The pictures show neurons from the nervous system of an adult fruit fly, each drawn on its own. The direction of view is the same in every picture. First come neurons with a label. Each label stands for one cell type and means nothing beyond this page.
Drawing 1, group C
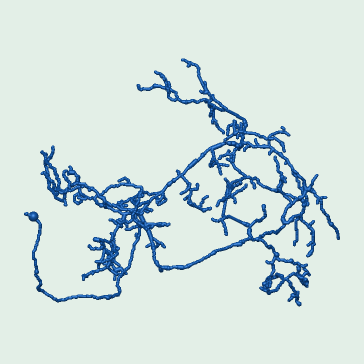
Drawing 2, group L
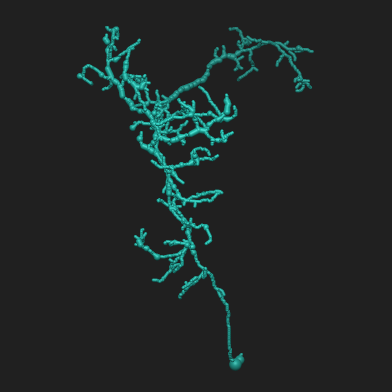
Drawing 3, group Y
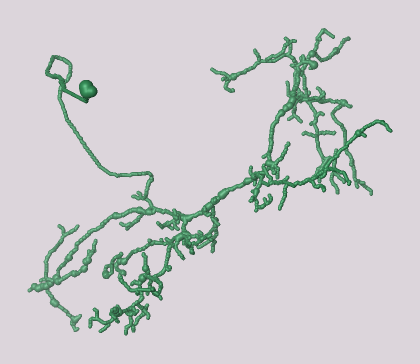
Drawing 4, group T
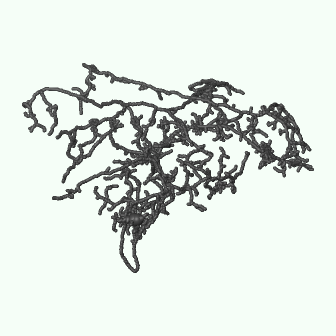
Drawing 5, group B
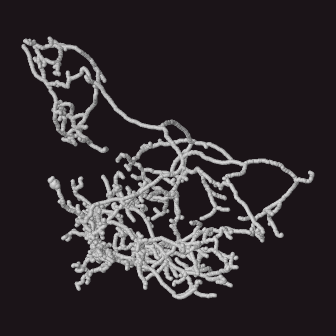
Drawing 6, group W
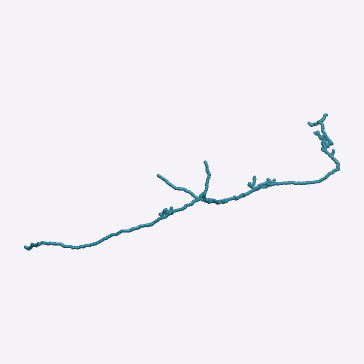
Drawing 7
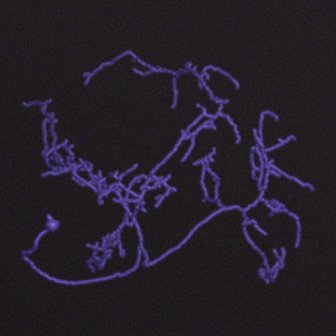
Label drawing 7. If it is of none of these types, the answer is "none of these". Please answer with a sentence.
It belongs to group C.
